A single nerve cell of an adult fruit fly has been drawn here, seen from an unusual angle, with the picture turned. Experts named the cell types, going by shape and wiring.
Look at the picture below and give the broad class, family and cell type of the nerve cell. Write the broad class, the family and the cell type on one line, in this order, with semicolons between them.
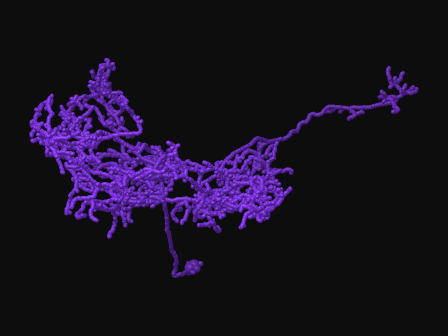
central-brain intrinsic neuron; hemilineage VLPl&p2_posterior; PVLP122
